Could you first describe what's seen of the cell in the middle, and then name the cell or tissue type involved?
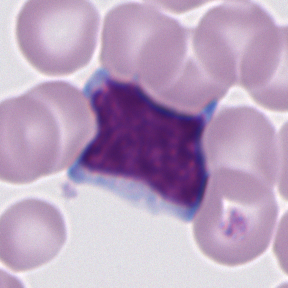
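An angular cell, and the nucleus fills most of it, following that shape. I can't find a nucleolus in it. The pale blue cytoplasm is just a thin rim, widest along the lower edge, and I see no distinct granules there. The cell is a typical lymphocyte.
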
